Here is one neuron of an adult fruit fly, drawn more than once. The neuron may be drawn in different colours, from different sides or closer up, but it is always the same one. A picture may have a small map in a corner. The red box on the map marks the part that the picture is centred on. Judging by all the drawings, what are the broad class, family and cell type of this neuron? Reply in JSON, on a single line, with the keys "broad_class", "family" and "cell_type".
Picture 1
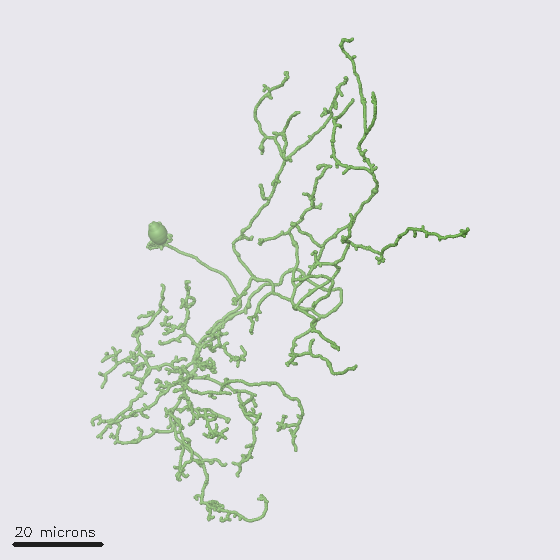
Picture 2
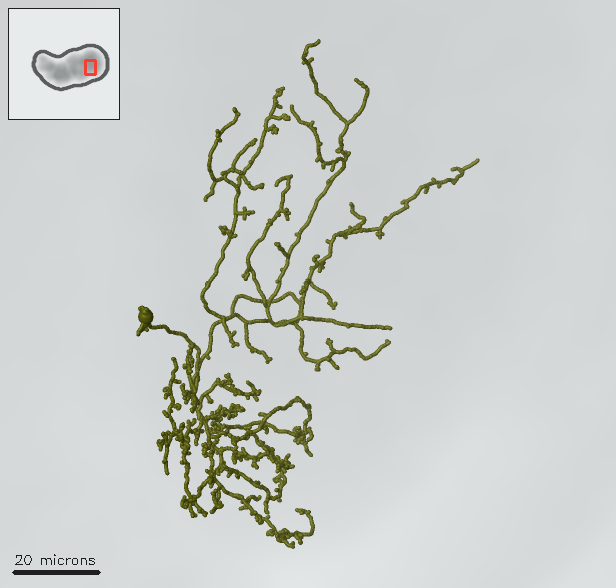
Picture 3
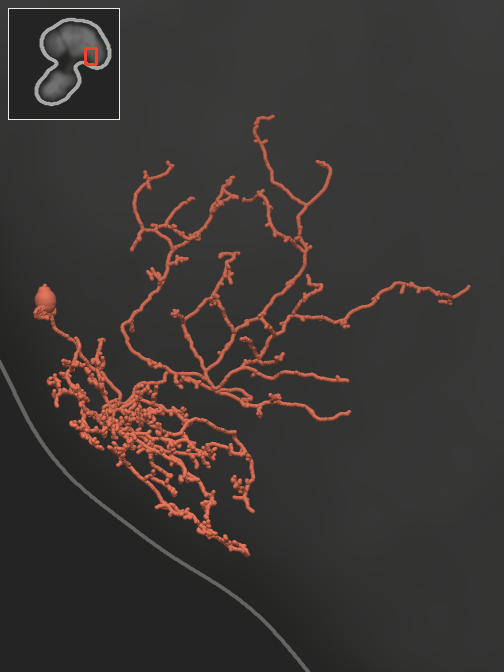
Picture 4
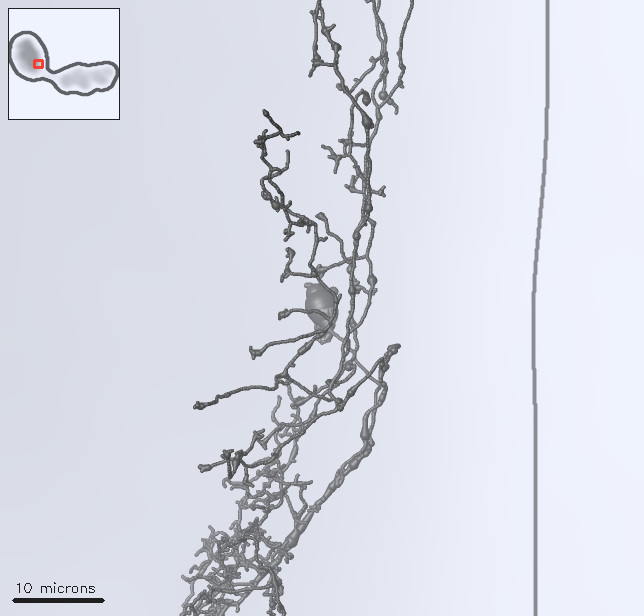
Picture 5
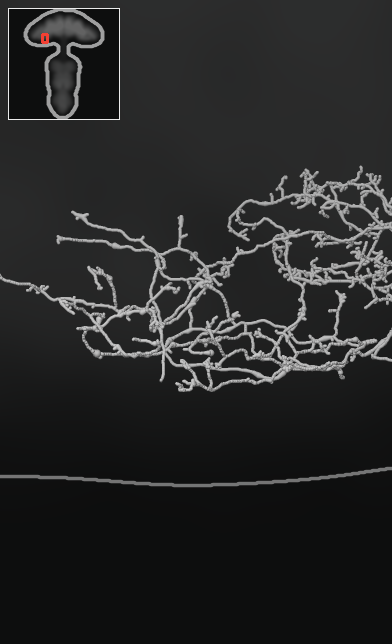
{"broad_class": "optic-lobe intrinsic neuron", "family": "LPi", "cell_type": "LPi3b"}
